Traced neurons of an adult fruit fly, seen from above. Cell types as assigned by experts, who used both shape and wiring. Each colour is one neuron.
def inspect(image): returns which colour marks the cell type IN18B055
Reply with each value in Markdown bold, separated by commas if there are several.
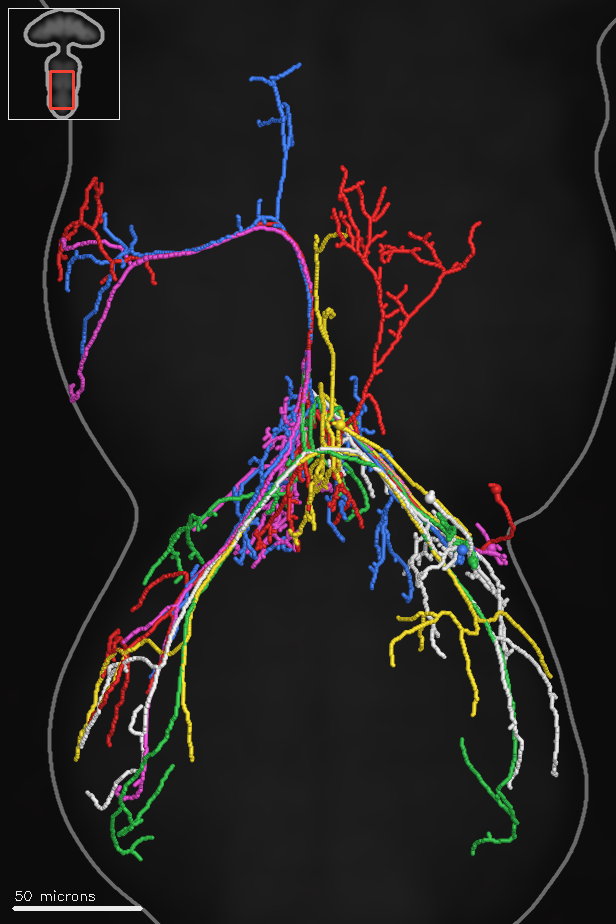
**yellow**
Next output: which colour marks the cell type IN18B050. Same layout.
**green**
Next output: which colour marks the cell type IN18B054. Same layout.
**blue**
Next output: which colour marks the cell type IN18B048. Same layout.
**white**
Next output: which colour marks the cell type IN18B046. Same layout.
**red**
